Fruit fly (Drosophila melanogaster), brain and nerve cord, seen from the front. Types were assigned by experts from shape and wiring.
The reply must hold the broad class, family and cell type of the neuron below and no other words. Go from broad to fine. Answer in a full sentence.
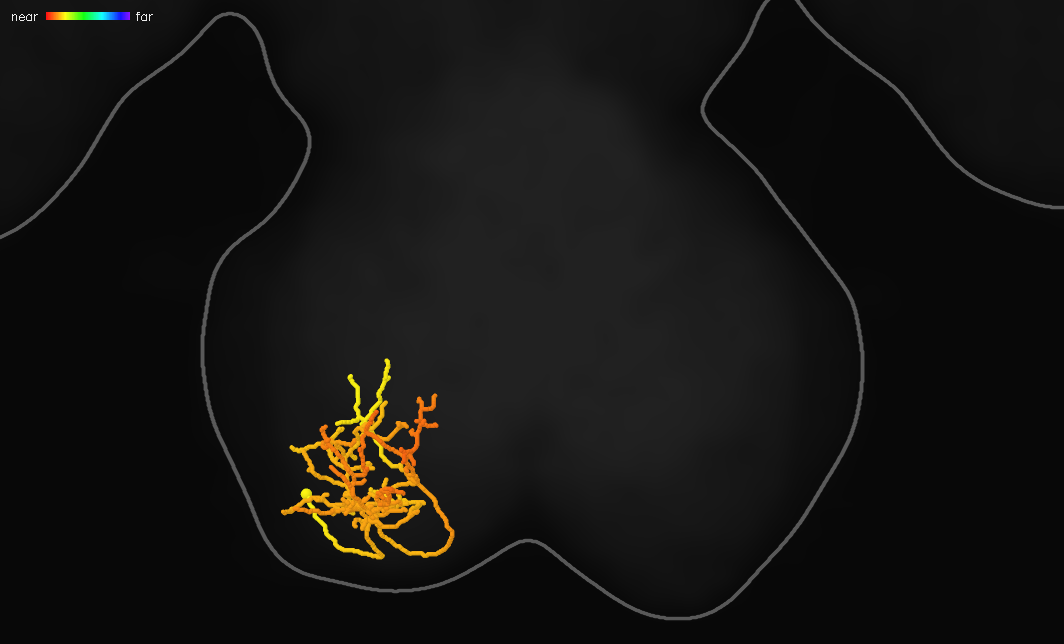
A nerve-cord intrinsic neuron of hemilineage 01B, type IN01B040.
